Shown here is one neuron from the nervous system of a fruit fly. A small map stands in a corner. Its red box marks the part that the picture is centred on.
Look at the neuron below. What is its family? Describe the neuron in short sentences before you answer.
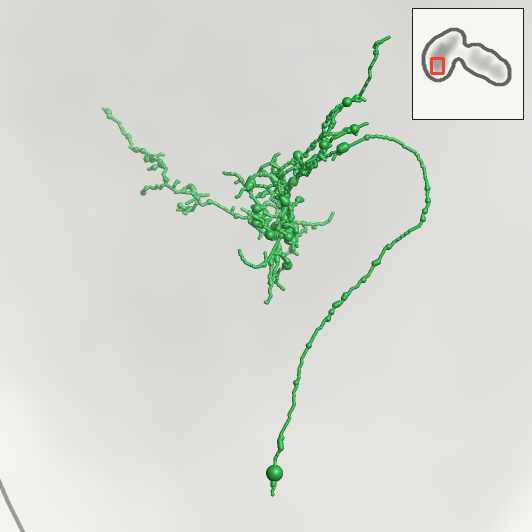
It is in the brain and does not reach the nerve cord. The cell body is at the bottom of the picture. The picture shows dozens of branch ends. It is a central-brain intrinsic neuron. The family is hemilineage VPNp&v1_posterior.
